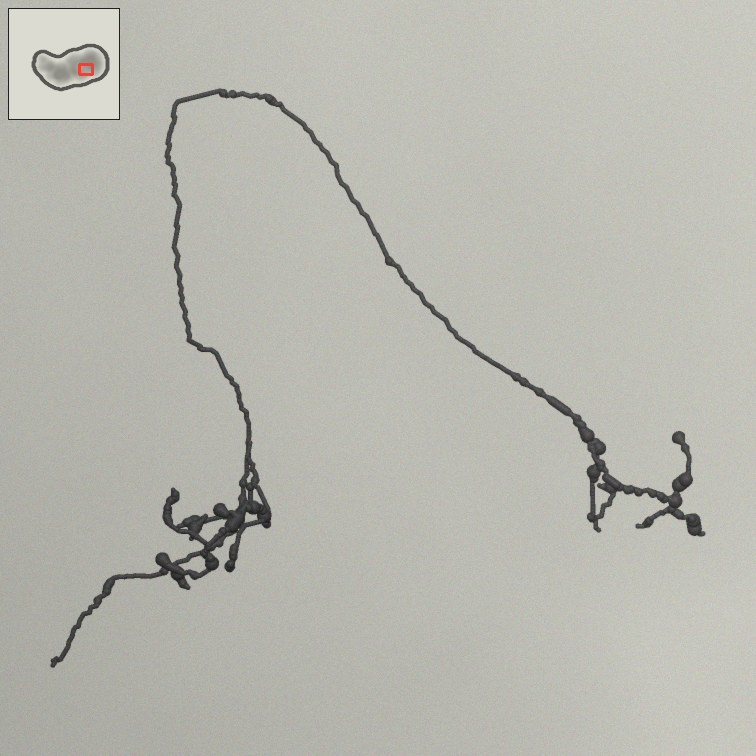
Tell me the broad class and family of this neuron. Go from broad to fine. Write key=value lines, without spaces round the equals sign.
broad_class=sensory neuron entering the brain
family=class olfactory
